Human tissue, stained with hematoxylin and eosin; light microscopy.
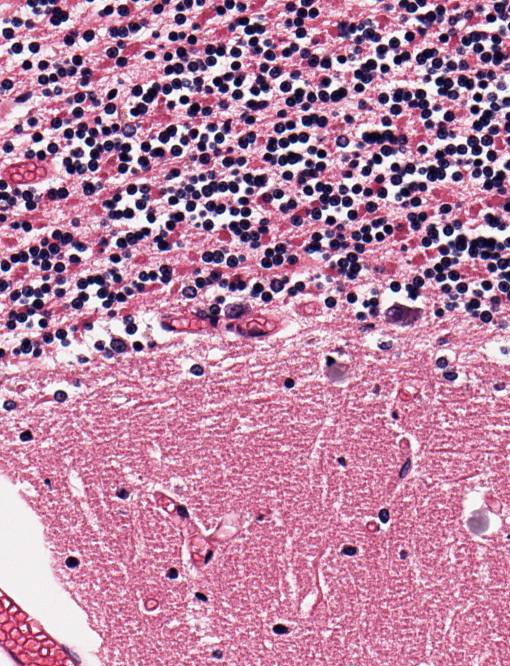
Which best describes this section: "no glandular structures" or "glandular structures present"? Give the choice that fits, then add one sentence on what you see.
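No glandular structures. No epithelium or glands are present anywhere in the field.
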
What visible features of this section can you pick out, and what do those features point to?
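Let me see: two layers, a densely cellular one across the upper half and a pale, sparsely cellular one across the lower half. Up top, small round dark nuclei with scant cytoplasm are packed together. Along the junction sit a few large neurons with ample cytoplasm. Below is finely fibrillar pink neuropil holding just scattered small nuclei. This is cerebellum.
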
